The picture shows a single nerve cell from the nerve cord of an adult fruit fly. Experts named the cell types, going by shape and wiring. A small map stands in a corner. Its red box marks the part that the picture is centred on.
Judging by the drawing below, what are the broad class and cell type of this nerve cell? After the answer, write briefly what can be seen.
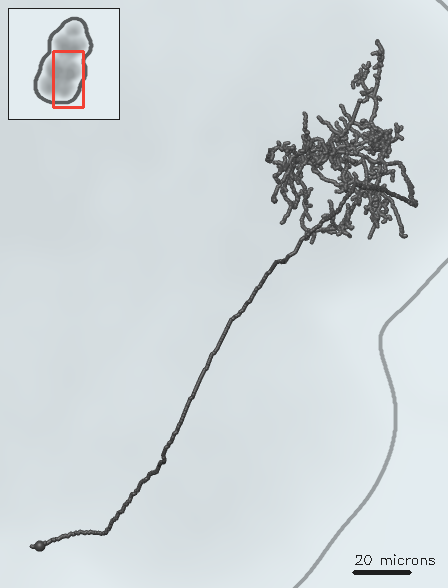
Its broad class is nerve-cord intrinsic neuron. The cell type is INXXX321. From top to bottom in the picture it spans about 180 microns. Dozens of branch ends can be seen.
